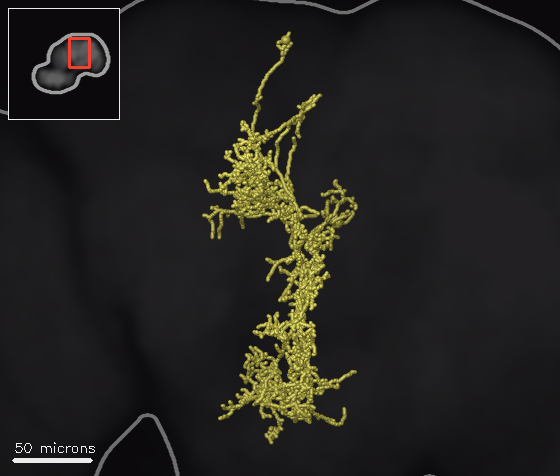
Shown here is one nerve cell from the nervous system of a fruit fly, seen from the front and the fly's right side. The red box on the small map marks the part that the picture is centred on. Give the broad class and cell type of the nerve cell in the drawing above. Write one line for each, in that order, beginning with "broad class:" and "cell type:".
broad class: central-brain intrinsic neuron
cell type: VES053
